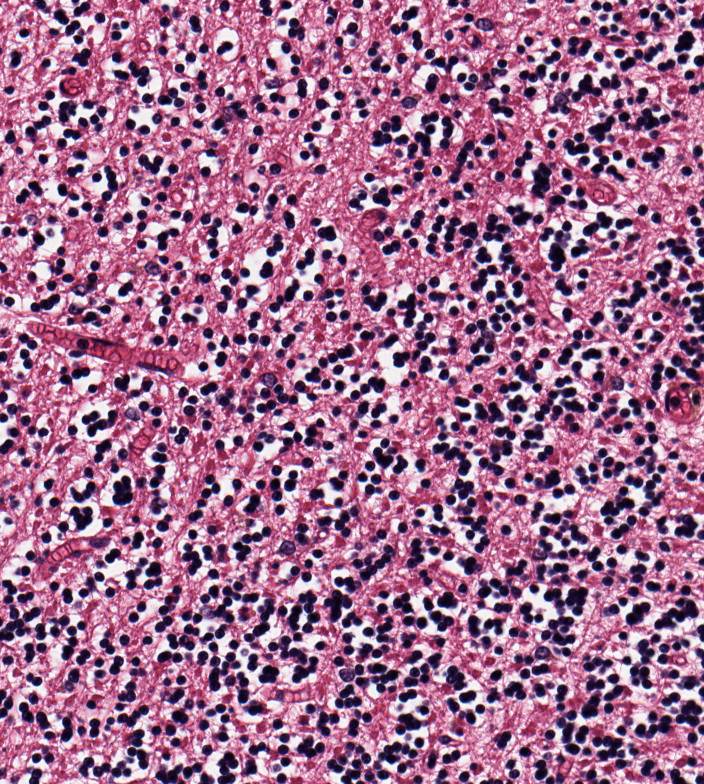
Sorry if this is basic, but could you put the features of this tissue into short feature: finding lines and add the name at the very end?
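Cells: mostly small, with round, deeply stained nuclei
Cytoplasm: almost none visible
Between nuclei: pink, finely fibrillary meshwork
Large cells with abundant cytoplasm: none anywhere
Epithelium or glands: none
Name: cerebellum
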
